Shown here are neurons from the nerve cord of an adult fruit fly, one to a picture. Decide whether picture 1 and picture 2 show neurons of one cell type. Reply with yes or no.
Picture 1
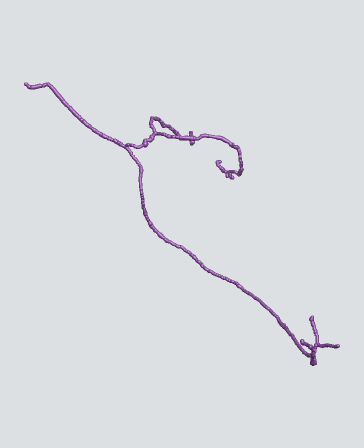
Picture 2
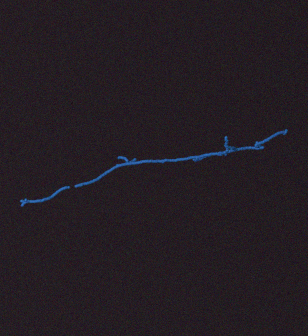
no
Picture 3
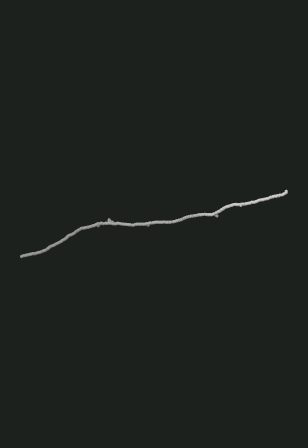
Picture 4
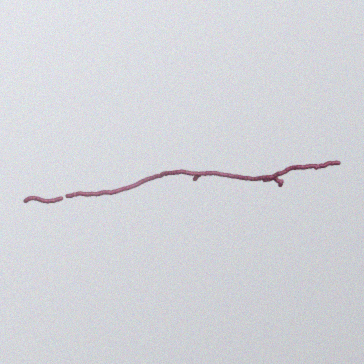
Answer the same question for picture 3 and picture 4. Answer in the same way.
no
